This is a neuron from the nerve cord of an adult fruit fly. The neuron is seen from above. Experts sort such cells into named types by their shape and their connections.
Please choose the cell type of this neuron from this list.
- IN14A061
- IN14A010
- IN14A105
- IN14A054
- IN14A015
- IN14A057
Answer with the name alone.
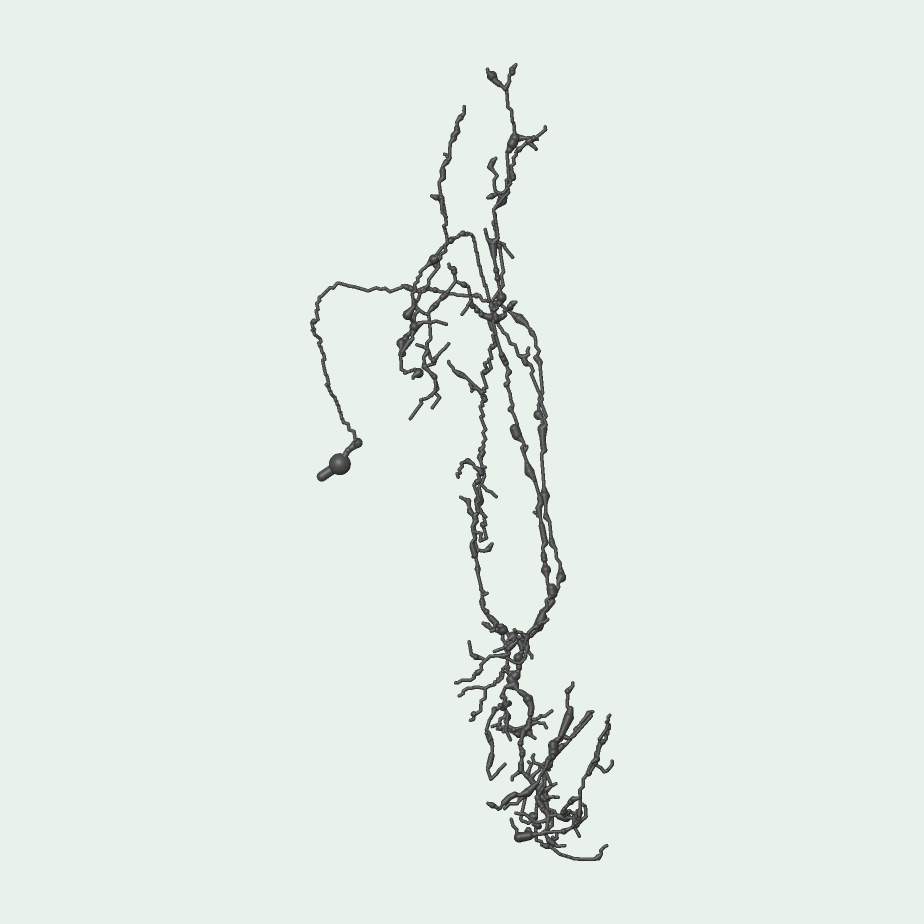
IN14A057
